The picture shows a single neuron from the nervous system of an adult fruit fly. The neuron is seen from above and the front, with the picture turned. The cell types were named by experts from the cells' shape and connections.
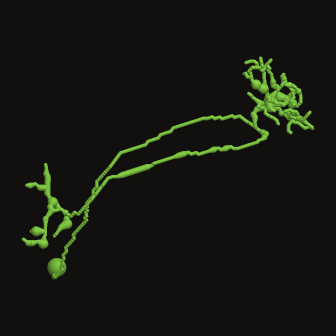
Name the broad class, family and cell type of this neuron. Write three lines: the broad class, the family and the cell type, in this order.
optic-lobe intrinsic neuron
T
T4b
